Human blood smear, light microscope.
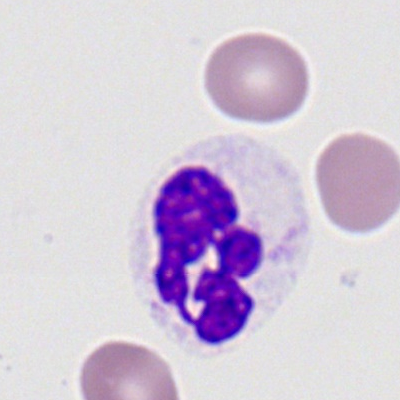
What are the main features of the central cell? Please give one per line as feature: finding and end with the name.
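Outline: roughly oval, smooth
Nucleoli: none visible in the nucleus
Cytoplasm: abundant, pale pinkish-lilac
Granules: fine, faint lilac, in the cytoplasm
Name: segmented neutrophil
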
